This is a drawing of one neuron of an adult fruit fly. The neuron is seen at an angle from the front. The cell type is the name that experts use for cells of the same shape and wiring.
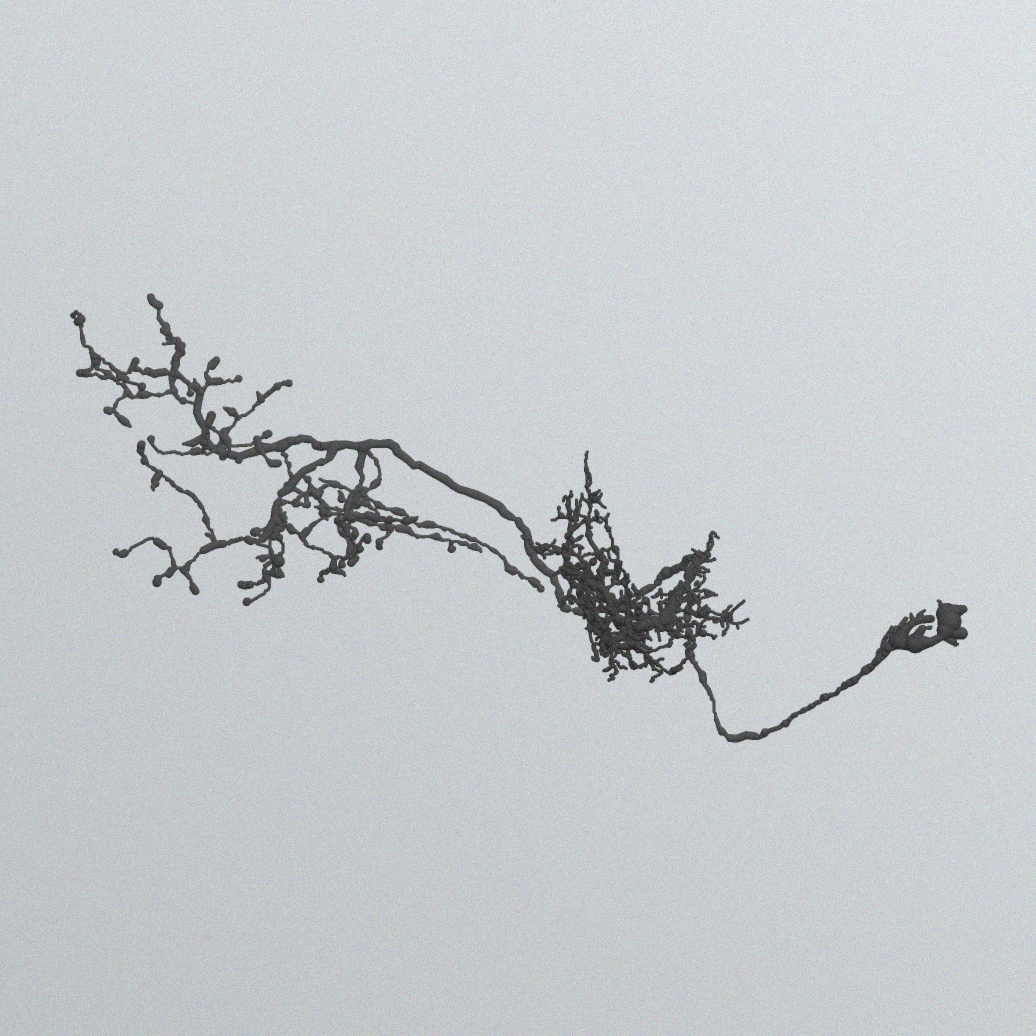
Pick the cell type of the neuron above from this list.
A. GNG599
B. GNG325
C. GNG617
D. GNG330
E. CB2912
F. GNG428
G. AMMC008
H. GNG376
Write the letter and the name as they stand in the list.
G. AMMC008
